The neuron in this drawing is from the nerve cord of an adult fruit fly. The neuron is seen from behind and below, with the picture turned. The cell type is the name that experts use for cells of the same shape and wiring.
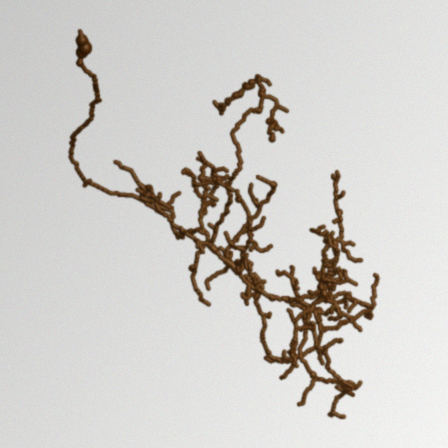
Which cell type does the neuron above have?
IN20A.22A067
